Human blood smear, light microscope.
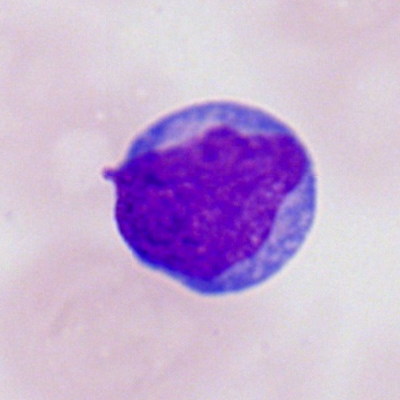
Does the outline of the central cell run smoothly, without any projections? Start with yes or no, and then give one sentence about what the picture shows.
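No. A single small pointed projection sticks out from the left edge of the cell.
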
